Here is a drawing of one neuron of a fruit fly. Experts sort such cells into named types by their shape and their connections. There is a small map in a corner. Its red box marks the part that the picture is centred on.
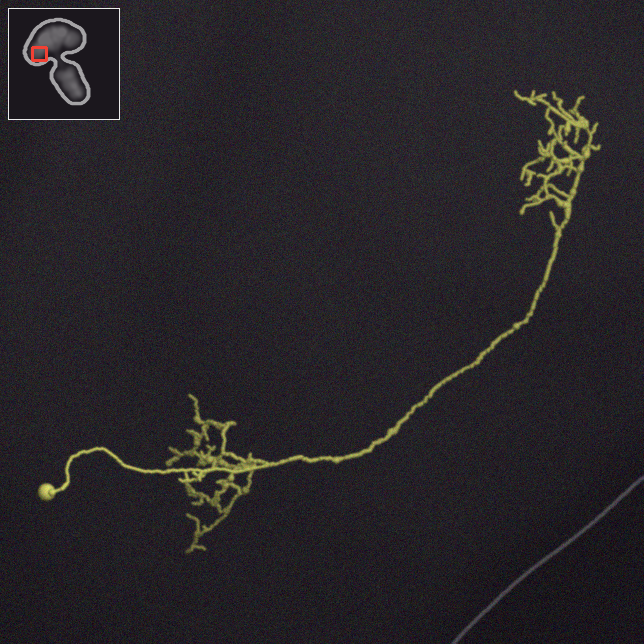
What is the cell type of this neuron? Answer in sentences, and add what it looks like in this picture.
The cell type is TmY21. It is an optic-lobe intrinsic neuron. It lies in the brain. The cell body is at the lower left of the picture. Dozens of branch ends can be seen.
